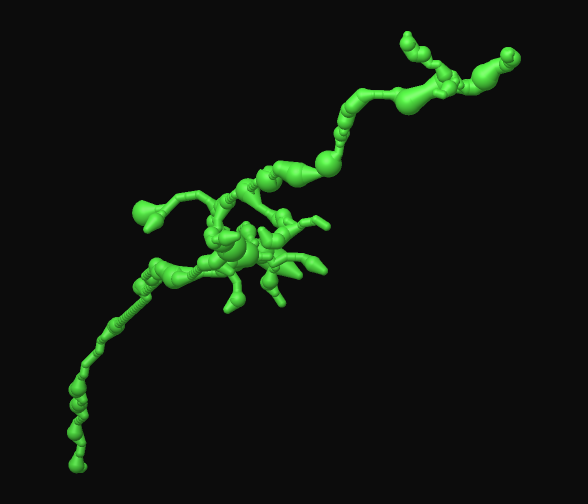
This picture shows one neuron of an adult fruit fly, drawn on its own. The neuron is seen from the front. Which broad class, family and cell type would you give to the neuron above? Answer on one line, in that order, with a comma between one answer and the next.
sensory neuron entering the nerve cord, class mechanosensory tactile, SNta28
